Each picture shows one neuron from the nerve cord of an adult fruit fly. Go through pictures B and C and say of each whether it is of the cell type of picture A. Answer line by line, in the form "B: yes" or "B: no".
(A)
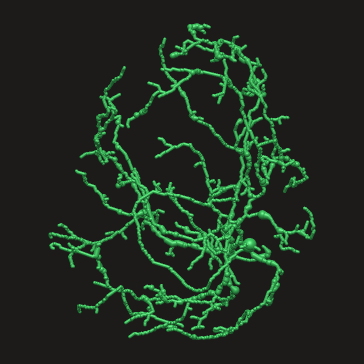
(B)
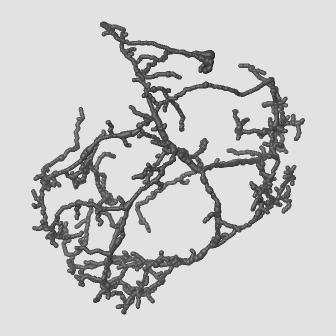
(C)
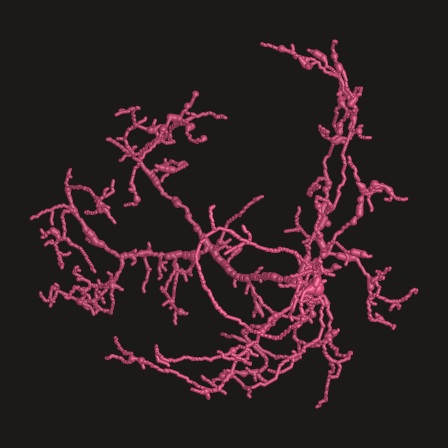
B: no
C: yes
